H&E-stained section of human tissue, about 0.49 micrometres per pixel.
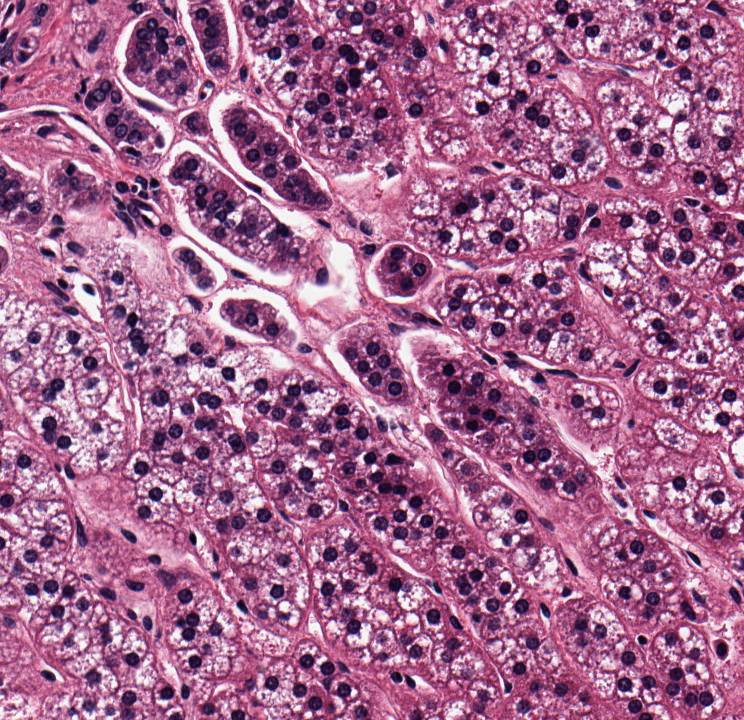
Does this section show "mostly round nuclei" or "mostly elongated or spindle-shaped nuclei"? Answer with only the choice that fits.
Mostly round nuclei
